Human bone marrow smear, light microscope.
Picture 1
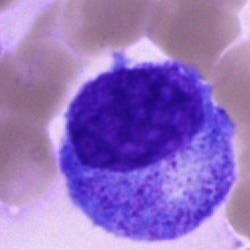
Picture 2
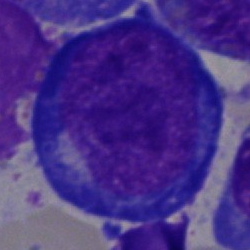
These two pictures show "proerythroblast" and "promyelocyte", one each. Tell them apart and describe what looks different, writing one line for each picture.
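Picture 1 shows a promyelocyte: Small purple granules are scattered through the blue cytoplasm.
Picture 2 shows a proerythroblast: The cytoplasm shows no distinct granules.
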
